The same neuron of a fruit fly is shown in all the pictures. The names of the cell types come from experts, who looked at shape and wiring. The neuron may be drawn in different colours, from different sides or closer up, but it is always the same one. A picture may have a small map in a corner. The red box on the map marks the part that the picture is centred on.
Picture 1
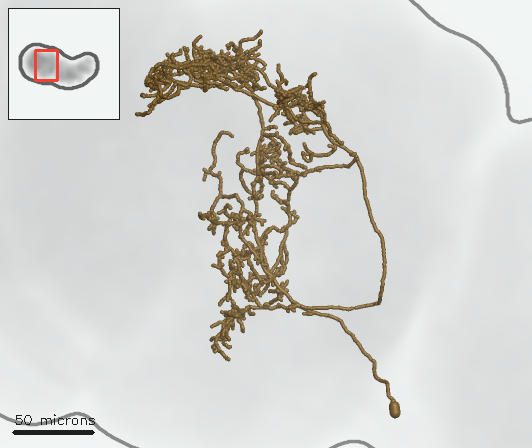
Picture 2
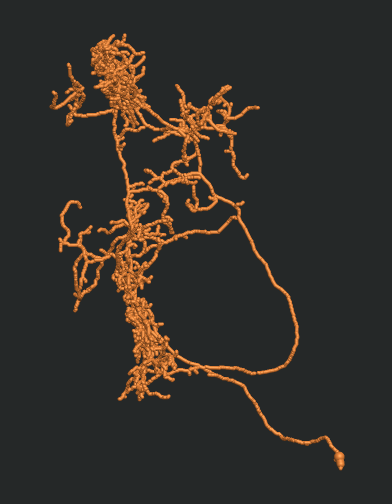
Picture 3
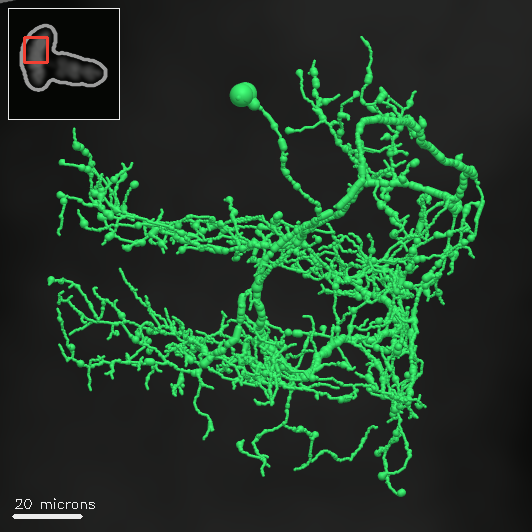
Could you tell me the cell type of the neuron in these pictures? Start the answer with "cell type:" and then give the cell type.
cell type: SMP594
